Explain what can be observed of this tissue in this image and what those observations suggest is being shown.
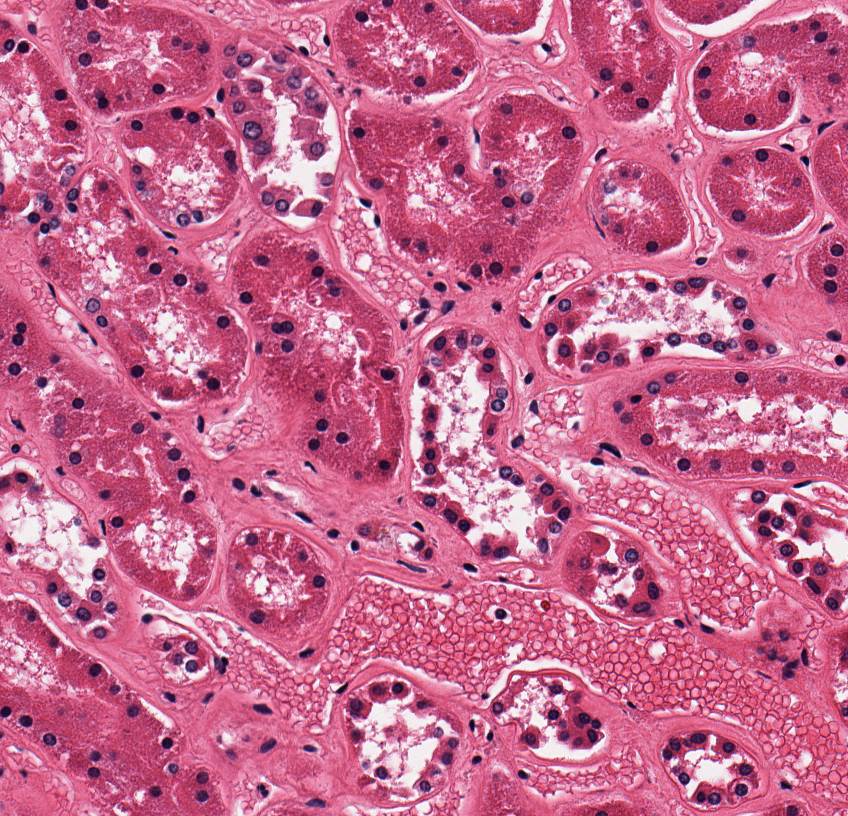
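Most tubules have a single layer of cuboidal to low columnar cells with abundant, granular, deeply eosinophilic cytoplasm and one round dark nucleus each, spaced apart. A few, like the central one, have smaller, paler cells with crowded nuclei. A broad vessel packed with red cells crosses the lower half, centre to right edge. That's renal cortex.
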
